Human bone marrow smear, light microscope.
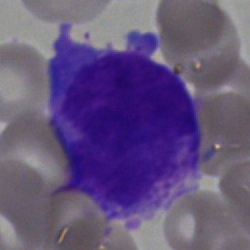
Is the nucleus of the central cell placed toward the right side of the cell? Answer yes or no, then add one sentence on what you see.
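Yes. The cytoplasm is widest at the upper left of the cell.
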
